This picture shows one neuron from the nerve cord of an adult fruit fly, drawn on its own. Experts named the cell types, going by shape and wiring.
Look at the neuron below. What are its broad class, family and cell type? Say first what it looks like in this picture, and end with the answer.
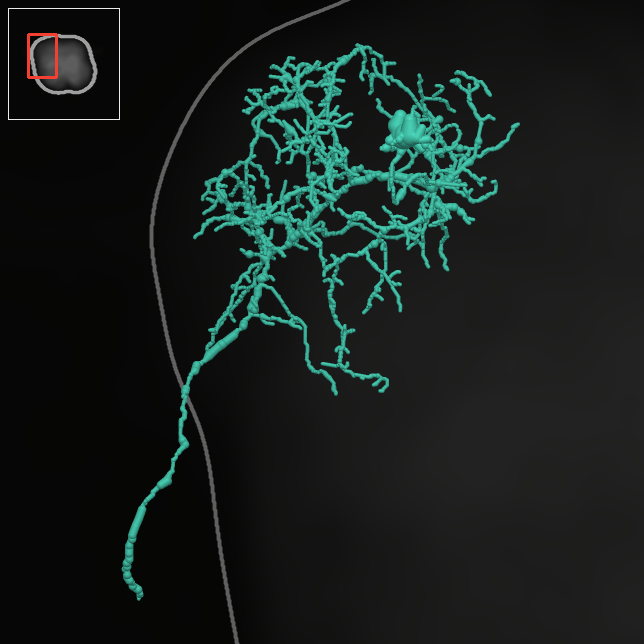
More than a hundred branch ends can be seen. As drawn here it is taller than it is wide. It is a motor neuron of the nerve cord. The family is hemilineage 15B. The cell type is Ta levator MN.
